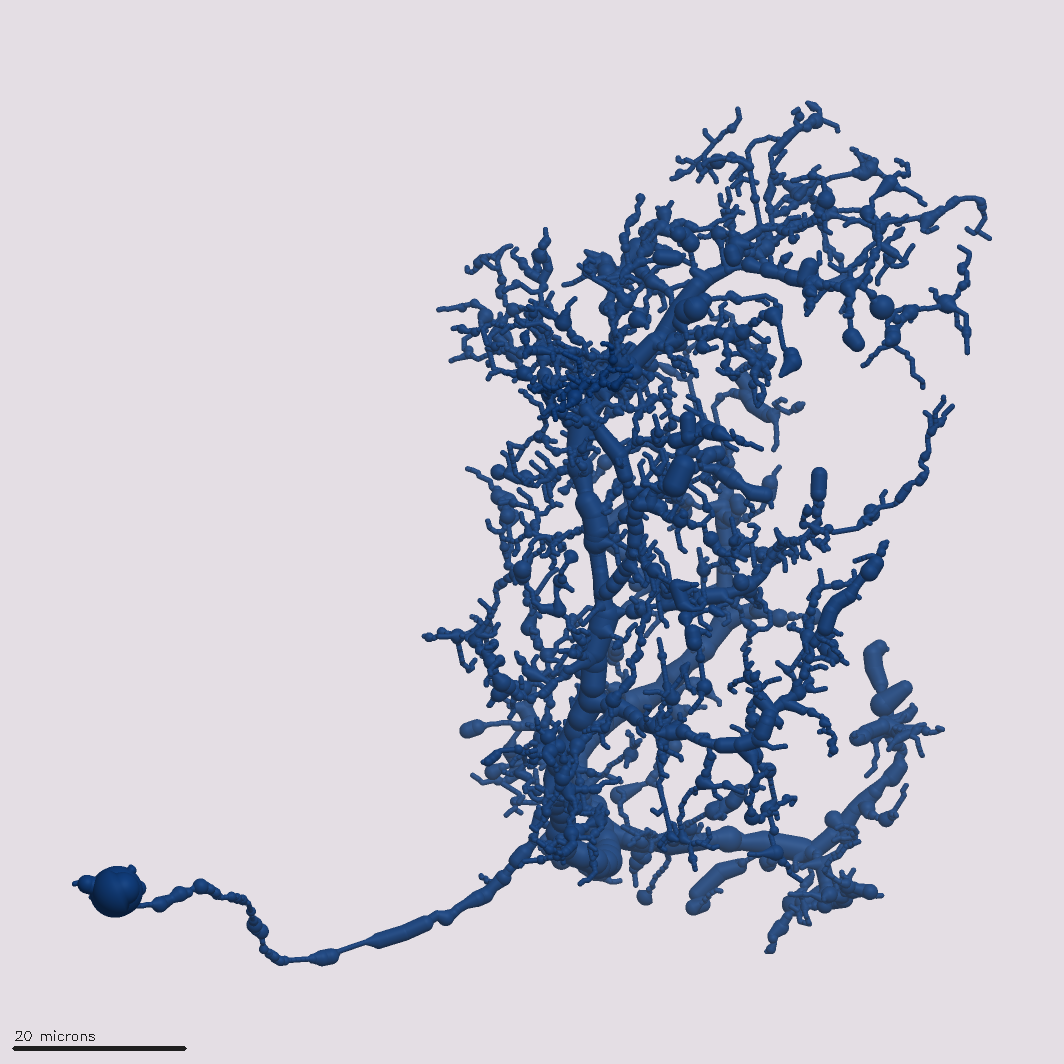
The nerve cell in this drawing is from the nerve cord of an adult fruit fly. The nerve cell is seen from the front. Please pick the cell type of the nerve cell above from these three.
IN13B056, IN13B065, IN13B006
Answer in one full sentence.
It is the cell type IN13B006 to which this nerve cell belongs.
